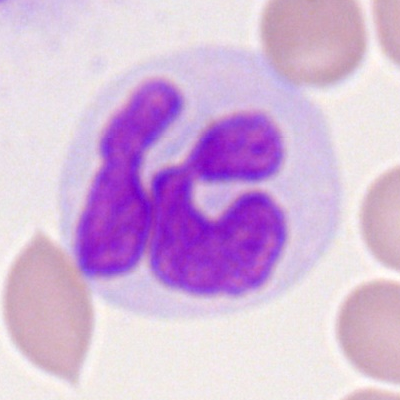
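Monocyte (centre), stained human blood smear. The cell outline is round and smooth. Chromatin is dark purple and coarsely clumped; no nucleoli are seen. The cytoplasm holds no coarse coloured granules.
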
